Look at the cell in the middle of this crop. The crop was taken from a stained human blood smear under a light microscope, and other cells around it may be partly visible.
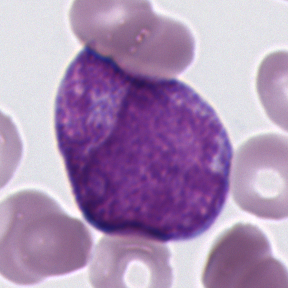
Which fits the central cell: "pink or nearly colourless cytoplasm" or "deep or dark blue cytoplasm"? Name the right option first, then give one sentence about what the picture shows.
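Deep or dark blue cytoplasm. The cytoplasmic rim is deep blue.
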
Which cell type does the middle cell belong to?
atypical promyelocyte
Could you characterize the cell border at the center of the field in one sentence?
No surface projections are present; the cell outline is smooth.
